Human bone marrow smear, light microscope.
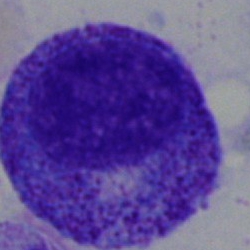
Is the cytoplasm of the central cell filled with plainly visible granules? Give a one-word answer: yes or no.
Yes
